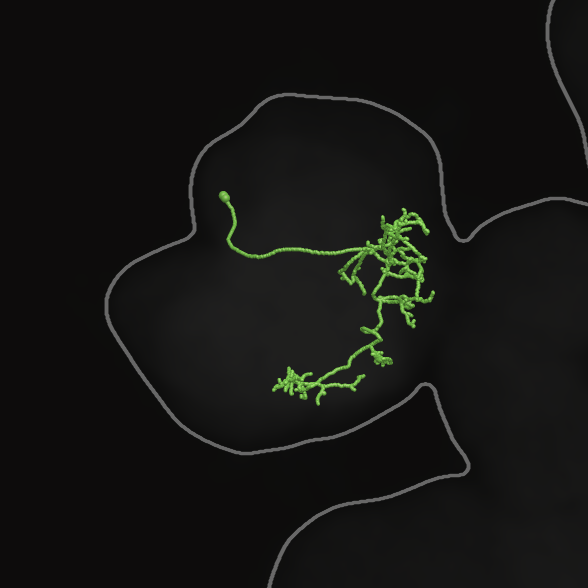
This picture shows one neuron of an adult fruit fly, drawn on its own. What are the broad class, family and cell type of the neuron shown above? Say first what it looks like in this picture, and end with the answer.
As drawn here it is about as wide as it is tall. Its broad class is nerve-cord intrinsic neuron. Its family is hemilineage 06A. The cell type is IN06A033.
